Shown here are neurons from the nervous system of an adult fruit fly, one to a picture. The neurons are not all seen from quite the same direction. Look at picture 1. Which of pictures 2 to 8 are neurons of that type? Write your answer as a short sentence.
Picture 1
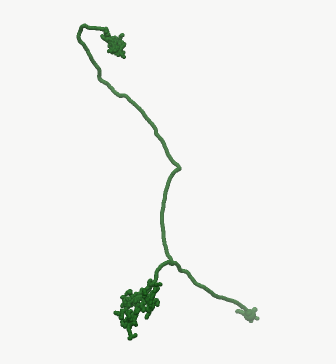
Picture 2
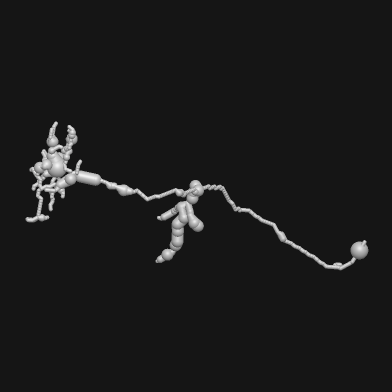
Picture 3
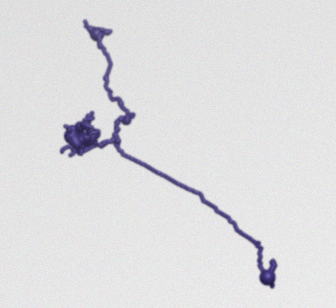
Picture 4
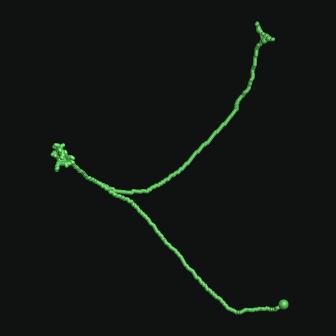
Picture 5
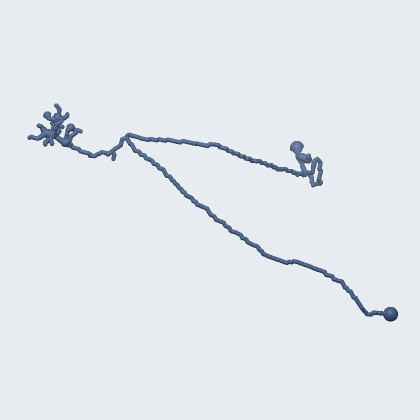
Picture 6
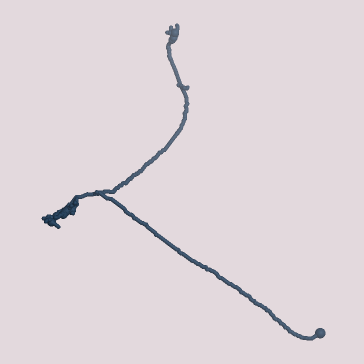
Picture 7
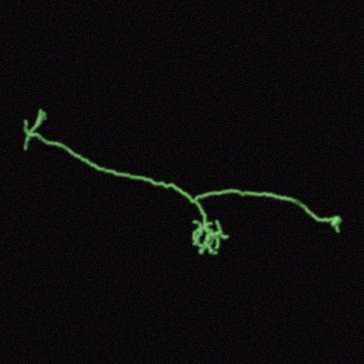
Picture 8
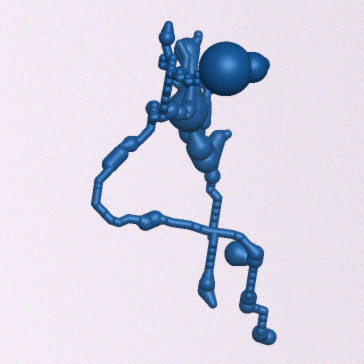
Picture 3, picture 4, picture 5, picture 6 and picture 7 are of the same cell type.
